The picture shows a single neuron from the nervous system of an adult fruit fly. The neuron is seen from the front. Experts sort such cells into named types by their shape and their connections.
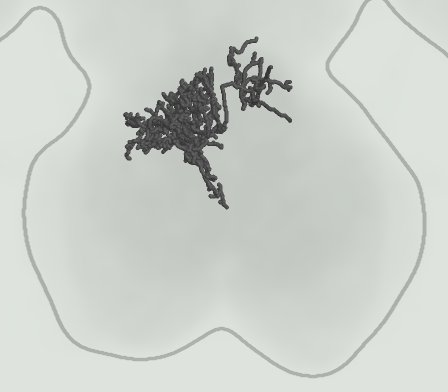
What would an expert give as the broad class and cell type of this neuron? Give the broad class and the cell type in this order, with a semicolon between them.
nerve-cord intrinsic neuron; INXXX121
